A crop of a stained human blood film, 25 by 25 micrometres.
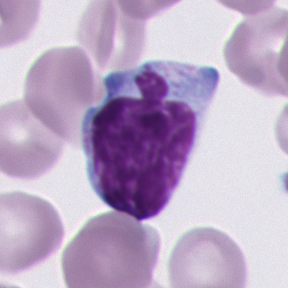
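Typical lymphocyte, taken point by point: first, the outline is angular, with sharp corners at the upper left and upper right. Next, the nucleus measures about 13 by 9 micrometres, and its chromatin is dark purple and coarsely clumped. Last, the pale blue cytoplasm lies mainly above the nucleus and forms only a thin rim elsewhere, turning a deeper blue at its outer edge than next to the nucleus.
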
